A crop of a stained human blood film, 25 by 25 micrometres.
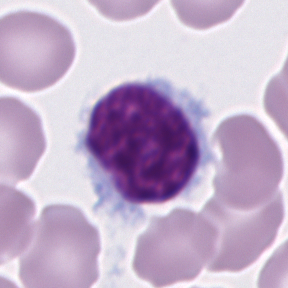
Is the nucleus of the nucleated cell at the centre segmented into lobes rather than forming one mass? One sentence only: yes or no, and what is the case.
No, the nucleus is not split into segments; it is one compact round, oval or kidney-shaped mass.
